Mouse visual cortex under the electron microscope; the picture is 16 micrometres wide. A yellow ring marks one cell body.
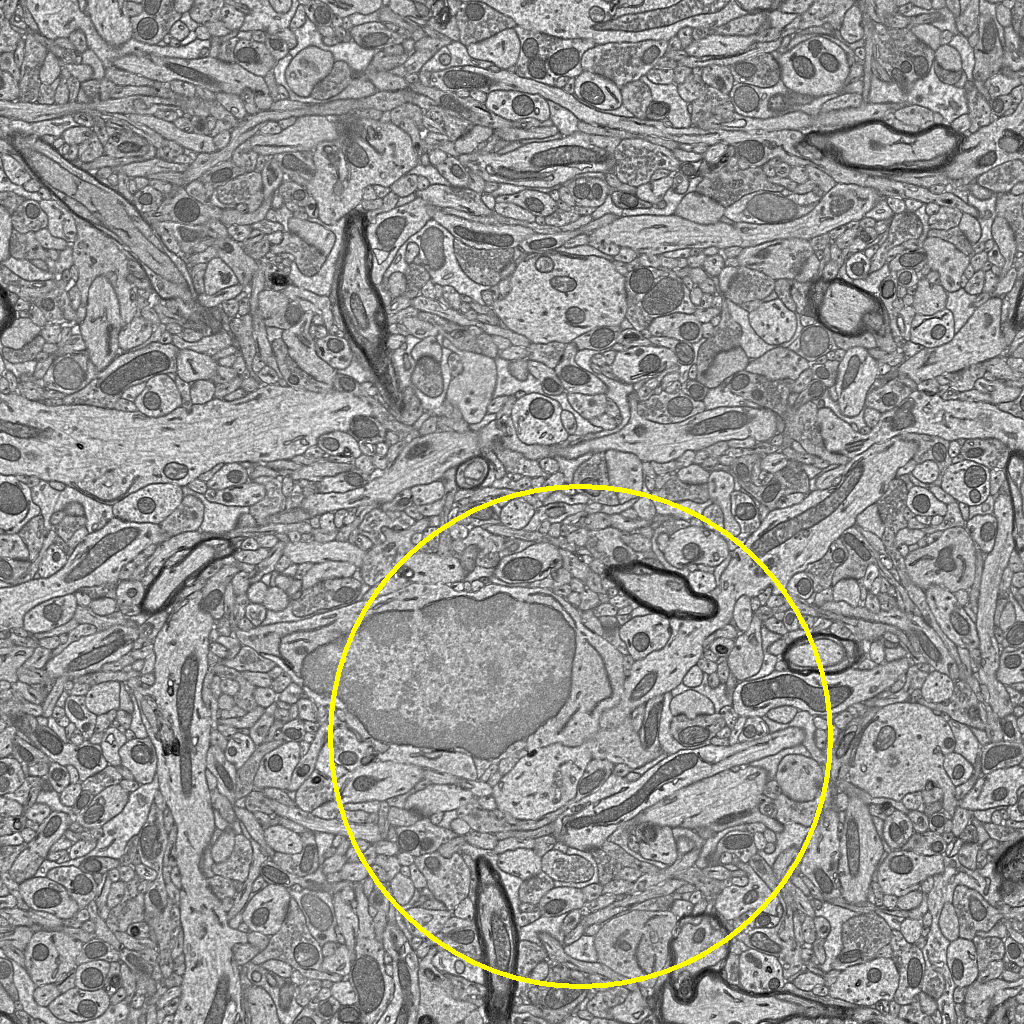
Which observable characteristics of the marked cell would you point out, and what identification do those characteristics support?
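Nucleus shape first: a large, irregular oval, longer from side to side than from top to bottom. Its whole outline lies within the picture. Outline next: mostly smooth, with no deep infoldings. Nucleolus last: none distinct can be made out. This is a microglial cell.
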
